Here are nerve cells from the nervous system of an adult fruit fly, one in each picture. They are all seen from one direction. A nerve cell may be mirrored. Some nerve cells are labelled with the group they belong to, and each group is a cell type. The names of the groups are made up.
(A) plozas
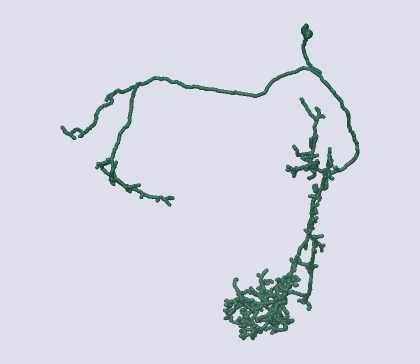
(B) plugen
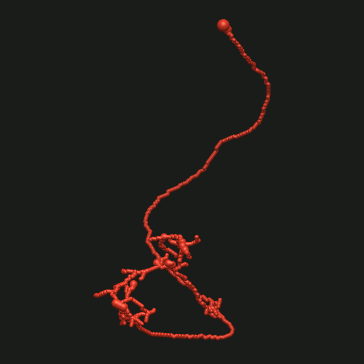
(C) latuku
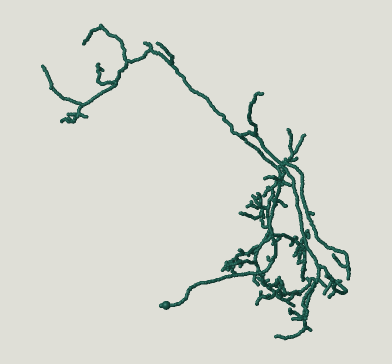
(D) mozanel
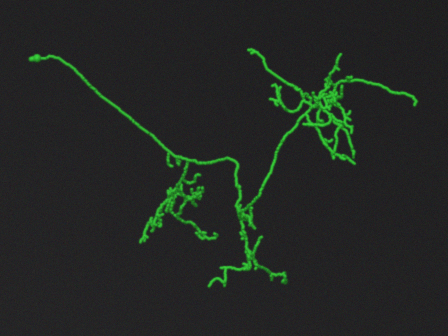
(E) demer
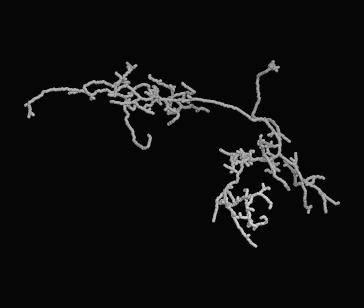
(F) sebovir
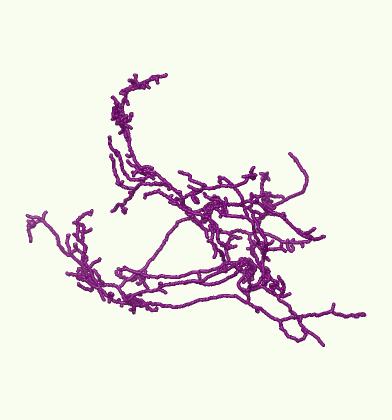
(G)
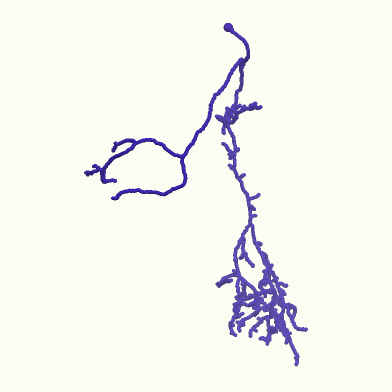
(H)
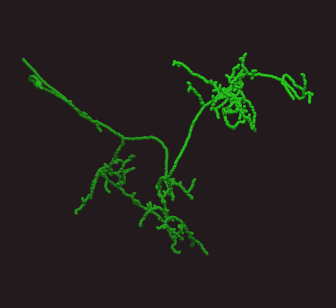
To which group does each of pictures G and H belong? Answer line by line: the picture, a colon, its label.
G: plozas
H: mozanel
